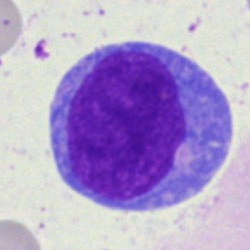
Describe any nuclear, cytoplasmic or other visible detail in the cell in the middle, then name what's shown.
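Round cell, smooth edge, and the cytoplasm's a deep blue, with the rim widest on the right side. There's a pale zone in it, right up against the right edge of the nucleus. That's a blast.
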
